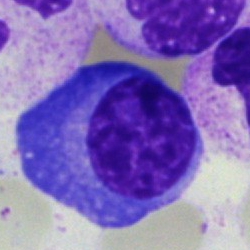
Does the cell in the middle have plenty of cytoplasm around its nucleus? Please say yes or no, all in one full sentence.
Yes, in this cell the cytoplasm is broad.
